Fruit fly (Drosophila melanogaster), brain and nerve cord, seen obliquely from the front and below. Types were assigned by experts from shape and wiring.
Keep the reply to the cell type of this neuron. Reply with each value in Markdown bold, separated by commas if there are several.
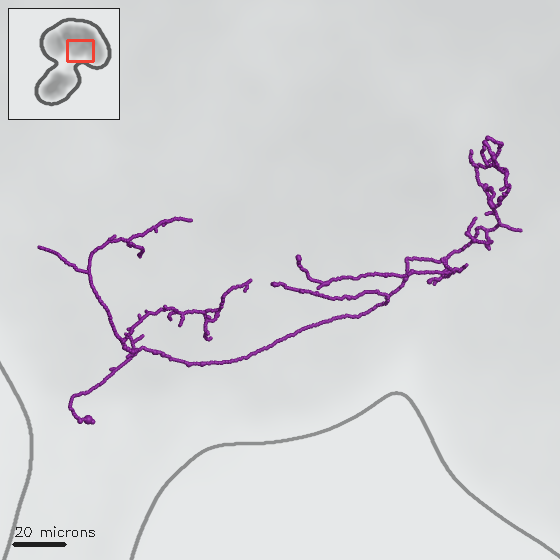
**GNG336**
